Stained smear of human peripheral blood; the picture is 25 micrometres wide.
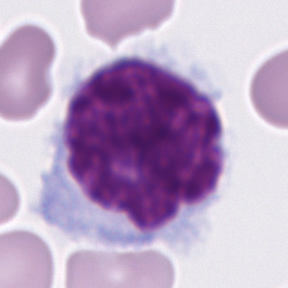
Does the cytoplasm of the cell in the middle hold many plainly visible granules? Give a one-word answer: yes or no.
No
